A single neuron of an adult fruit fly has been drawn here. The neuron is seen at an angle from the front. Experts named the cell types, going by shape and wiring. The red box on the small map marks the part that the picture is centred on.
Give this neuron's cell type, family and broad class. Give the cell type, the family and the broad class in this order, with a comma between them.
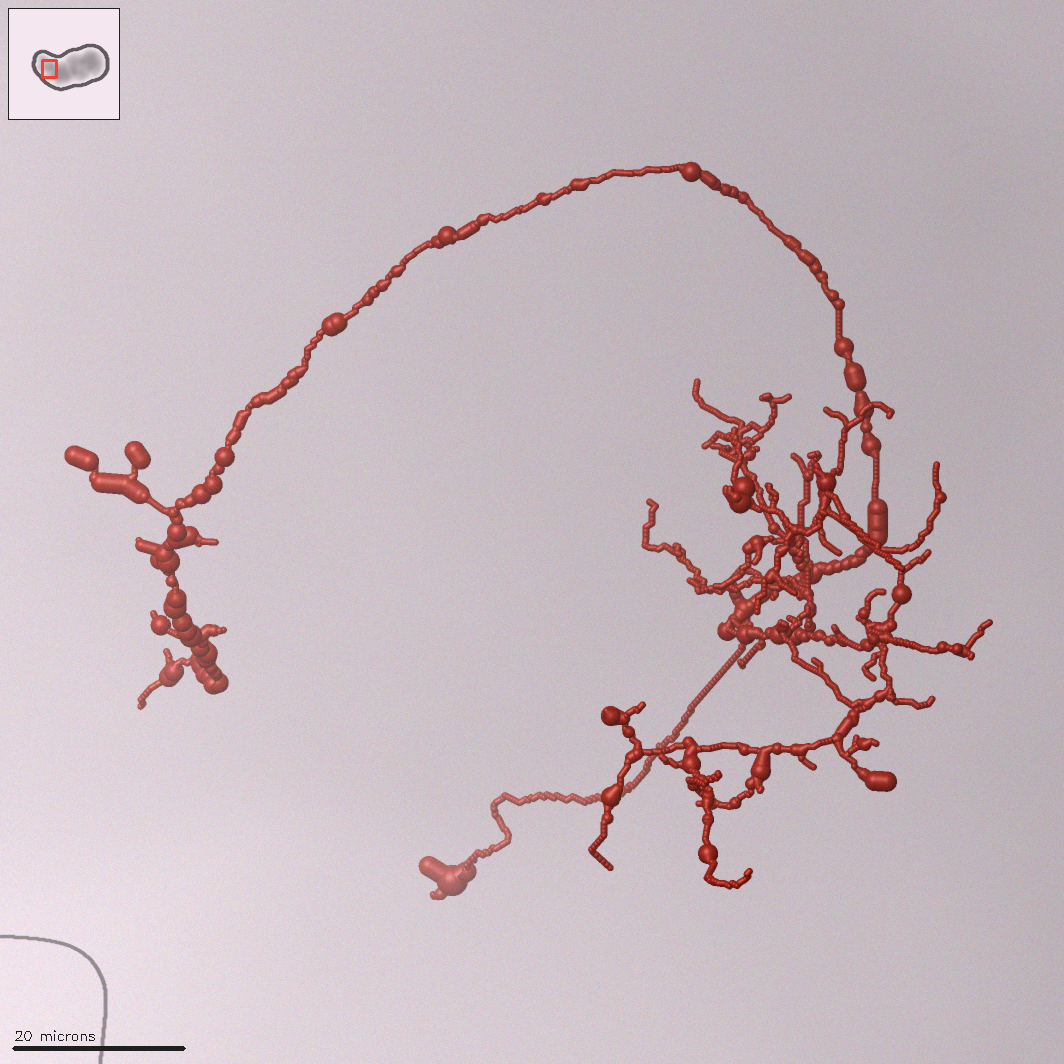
IN02A035, hemilineage 02A, nerve-cord intrinsic neuron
